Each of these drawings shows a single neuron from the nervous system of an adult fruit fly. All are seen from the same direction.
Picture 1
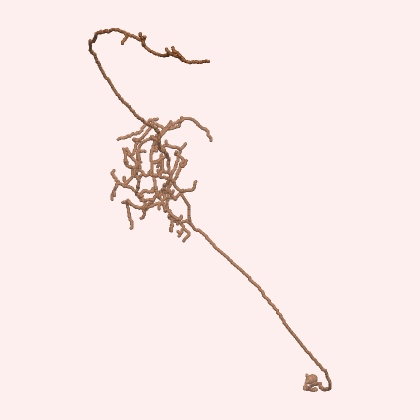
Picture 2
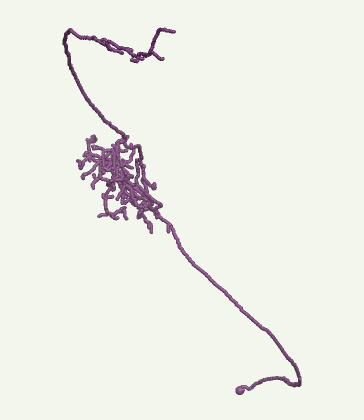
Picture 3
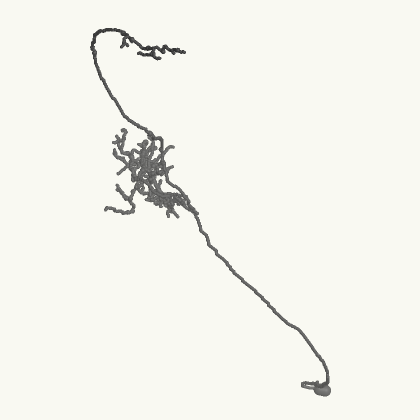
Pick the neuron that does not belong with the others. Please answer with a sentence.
The neuron in picture 1 is of another cell type than the rest.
